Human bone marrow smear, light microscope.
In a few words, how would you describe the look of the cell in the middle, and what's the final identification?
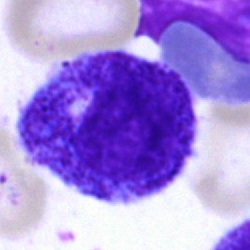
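Starting with the outline, it is roughly round. Granules run right out to the cell edge, so the border looks finely bumpy. Up in the upper left part there is one small clear spot. I can't make out any nucleolus. This is a promyelocyte.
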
